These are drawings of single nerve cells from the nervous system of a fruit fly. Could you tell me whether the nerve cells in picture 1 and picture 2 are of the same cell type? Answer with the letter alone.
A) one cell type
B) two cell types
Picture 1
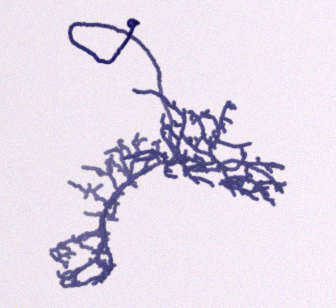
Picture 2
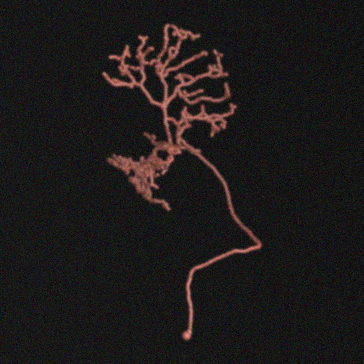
A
